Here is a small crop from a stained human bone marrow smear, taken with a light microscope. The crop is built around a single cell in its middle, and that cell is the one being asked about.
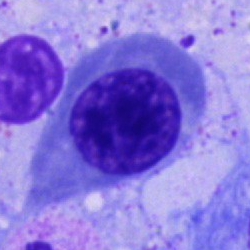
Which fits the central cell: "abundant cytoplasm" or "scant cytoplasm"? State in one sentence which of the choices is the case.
Its nucleus is set within plentiful cytoplasm.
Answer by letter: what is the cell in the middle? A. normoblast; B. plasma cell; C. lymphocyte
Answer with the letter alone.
A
